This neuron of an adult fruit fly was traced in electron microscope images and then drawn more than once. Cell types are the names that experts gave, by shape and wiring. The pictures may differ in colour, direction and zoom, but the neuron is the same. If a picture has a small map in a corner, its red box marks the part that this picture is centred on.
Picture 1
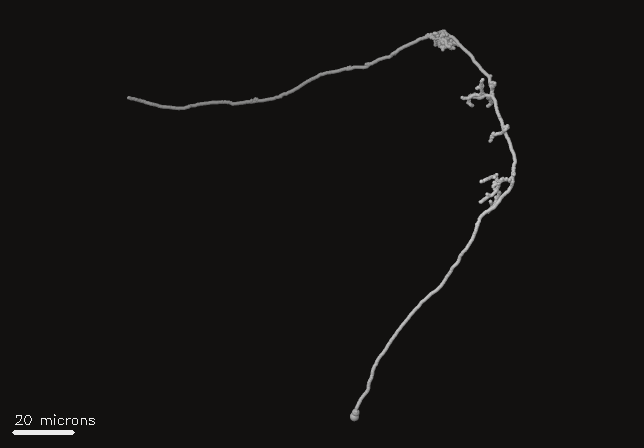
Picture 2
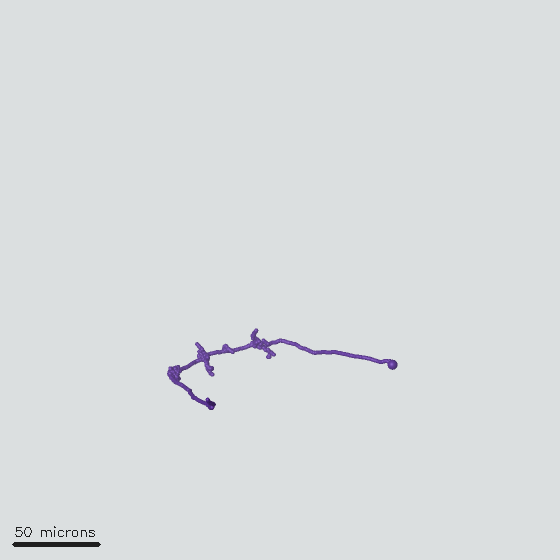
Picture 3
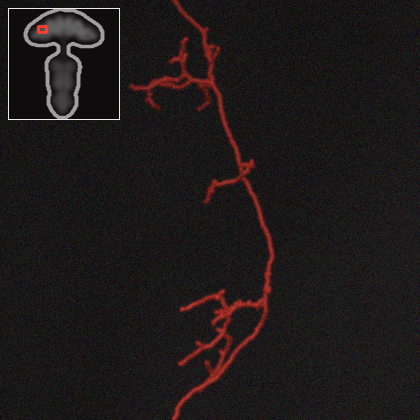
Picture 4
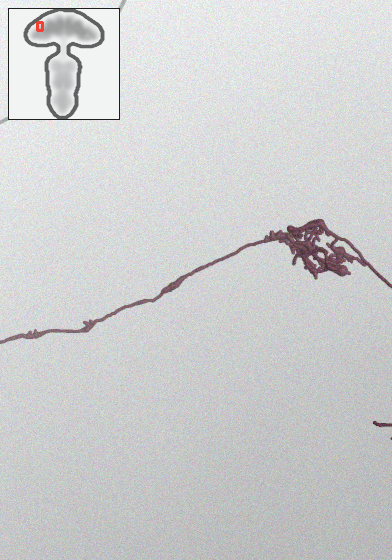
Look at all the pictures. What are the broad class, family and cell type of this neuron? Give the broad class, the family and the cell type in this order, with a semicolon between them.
optic-lobe intrinsic neuron; C; C2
